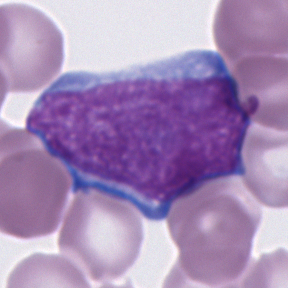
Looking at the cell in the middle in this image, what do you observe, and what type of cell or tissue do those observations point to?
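Irregular, angular outline; straight and notched edges, not a smooth curve. Nucleus a single unlobed mass; chromatin finely and evenly stippled. Cytoplasm a narrow rim, widest along the top edge. Myeloblast.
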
